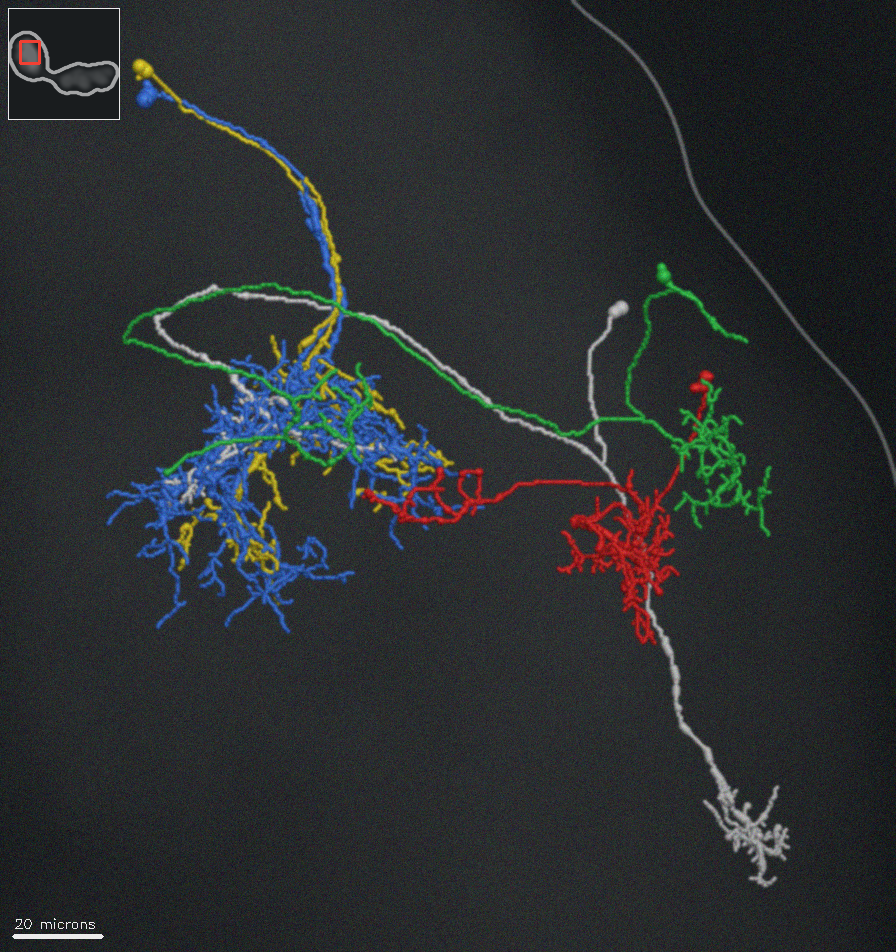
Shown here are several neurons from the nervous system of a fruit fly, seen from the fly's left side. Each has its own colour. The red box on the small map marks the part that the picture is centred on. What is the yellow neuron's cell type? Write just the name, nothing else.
PVLP005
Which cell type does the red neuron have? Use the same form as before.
LC21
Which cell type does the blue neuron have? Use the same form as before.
PVLP004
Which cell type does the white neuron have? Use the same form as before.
LC9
